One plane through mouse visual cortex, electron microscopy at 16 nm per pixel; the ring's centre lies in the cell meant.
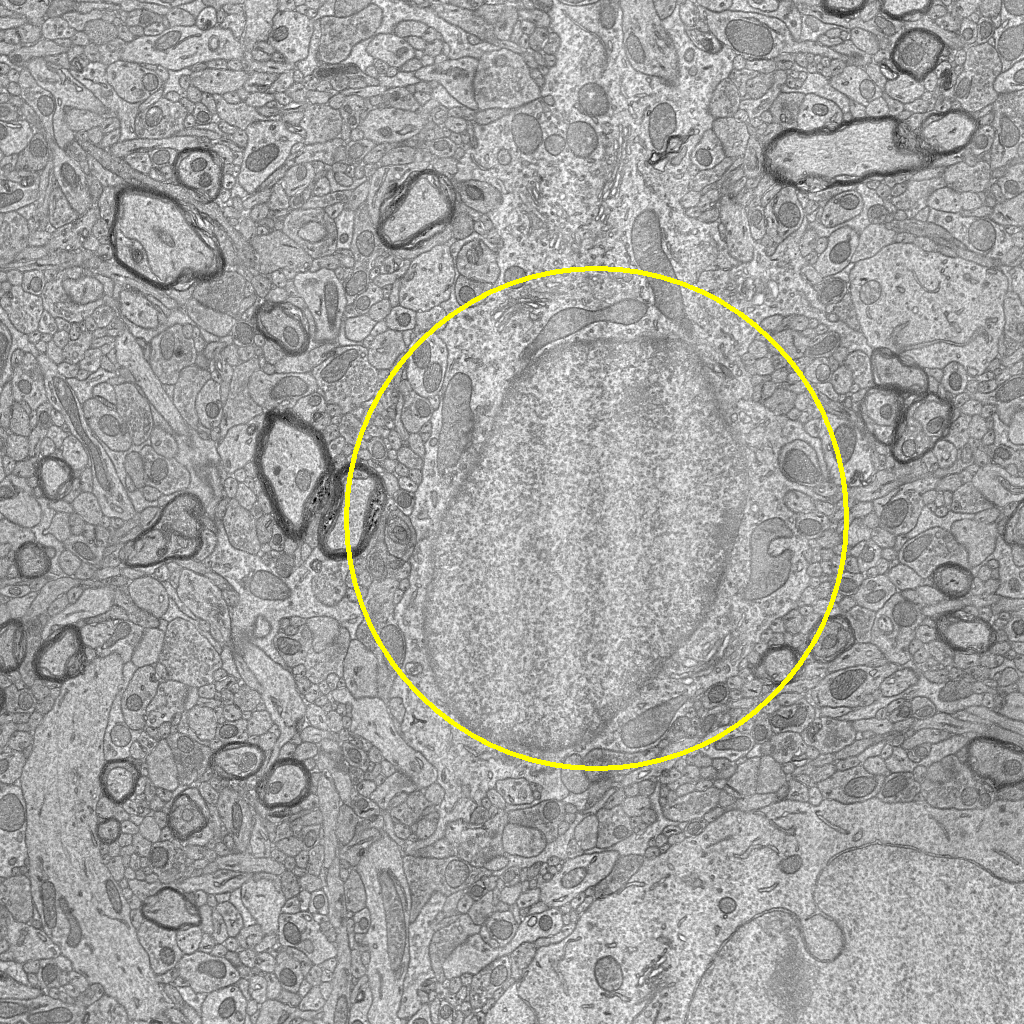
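Astrocyte (marked cell). Nucleus: smooth-edged oval, longer top to bottom than side to side. No nucleolus visible. Faint darker bands run lengthwise, top to bottom, across the nucleus.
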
